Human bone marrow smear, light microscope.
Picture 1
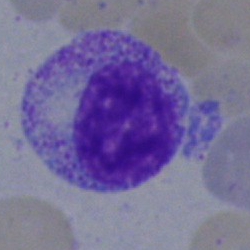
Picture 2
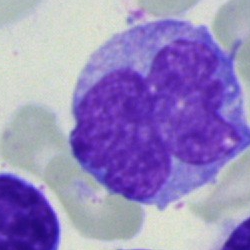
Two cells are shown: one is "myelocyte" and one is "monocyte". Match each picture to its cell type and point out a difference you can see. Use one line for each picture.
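In picture 1 we see a myelocyte: The cytoplasm contains numerous purple granules.
In picture 2 we see a monocyte: No distinct granules are seen in the cytoplasm.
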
